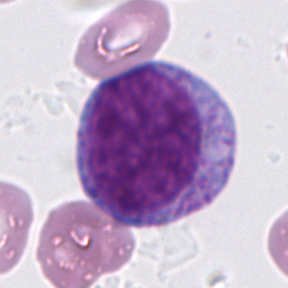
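Promyelocyte, nucleated cell at centre. Cytoplasm blue, with fine purple-red granules scattered throughout. Paler cytoplasmic zone beside the nucleus, on its right. No vacuoles.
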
